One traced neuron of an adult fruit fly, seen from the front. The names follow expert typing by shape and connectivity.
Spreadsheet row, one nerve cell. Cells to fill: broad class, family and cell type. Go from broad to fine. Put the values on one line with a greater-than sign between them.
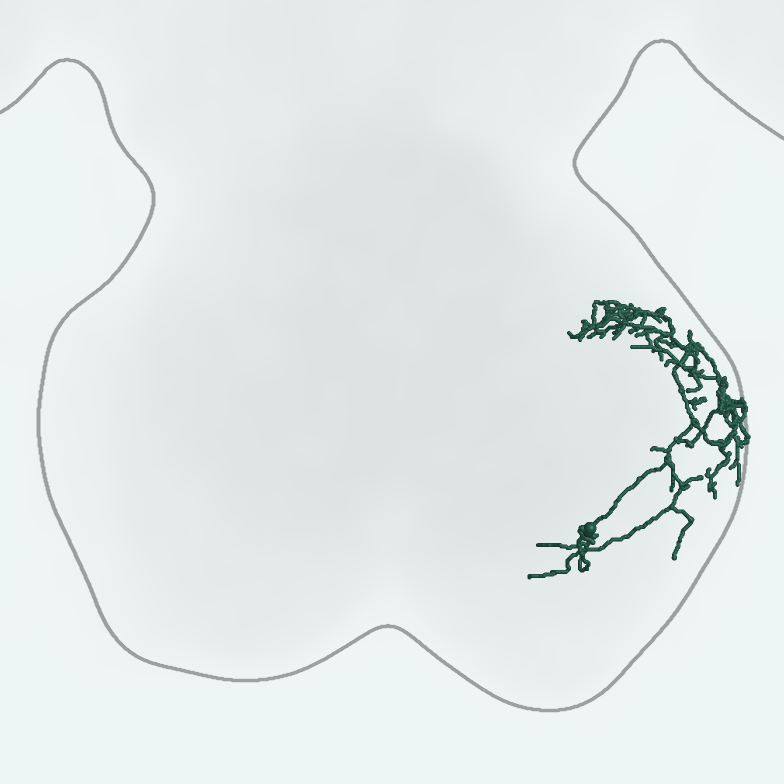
nerve-cord intrinsic neuron > hemilineage 13A > IN13A060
